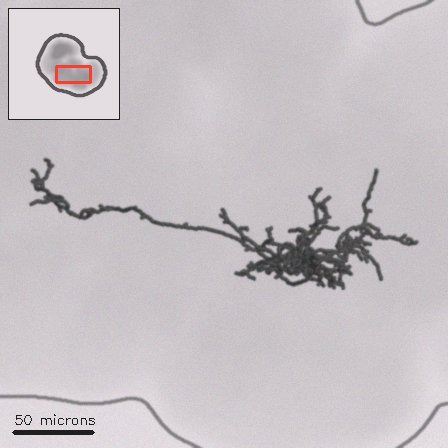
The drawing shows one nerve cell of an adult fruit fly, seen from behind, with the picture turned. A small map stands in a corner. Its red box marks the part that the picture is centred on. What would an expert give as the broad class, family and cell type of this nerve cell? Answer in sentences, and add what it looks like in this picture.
This is a central-brain intrinsic neuron. The family is hemilineage DL1_ventral. It is of cell type CL274. By the scale bar it is about 250 microns wide in this view. Dozens of branch ends can be seen.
